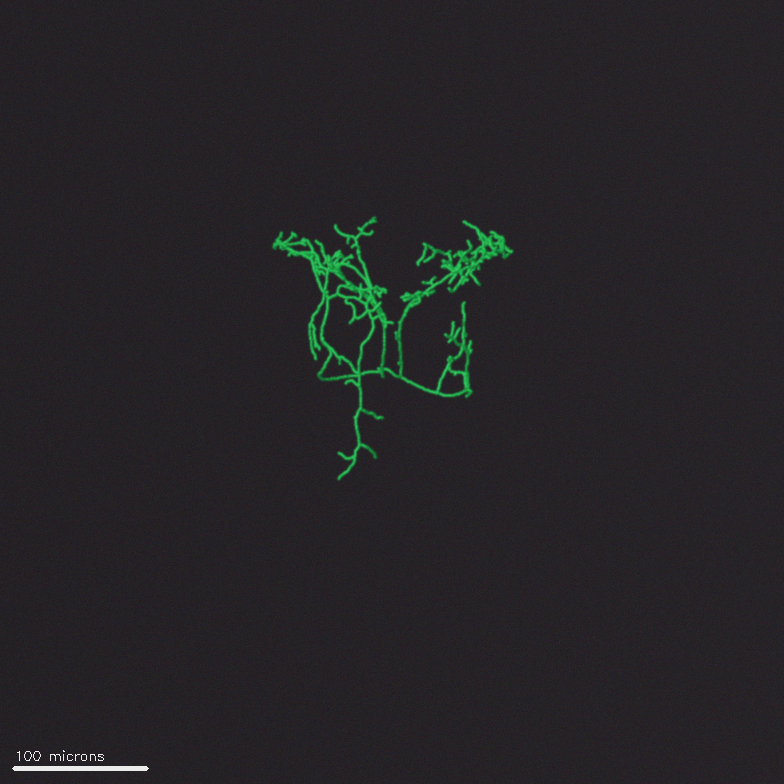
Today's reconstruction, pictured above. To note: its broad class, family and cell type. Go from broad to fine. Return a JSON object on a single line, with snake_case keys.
{"broad_class": "nerve-cord intrinsic neuron", "family": "hemilineage 19B", "cell_type": "IN19B041"}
